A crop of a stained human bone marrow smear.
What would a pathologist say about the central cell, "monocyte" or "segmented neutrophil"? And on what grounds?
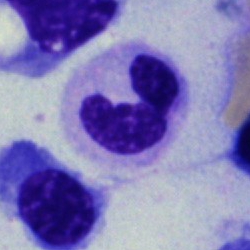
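This is a segmented neutrophil. The deciding point is its abundant, pale pinkish-lilac cytoplasm.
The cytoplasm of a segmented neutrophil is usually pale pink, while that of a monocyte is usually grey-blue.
The cytoplasm also holds fine, faint pink granules. The cell has a round, smooth outline, and its chromatin is dark purple and coarsely clumped.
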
